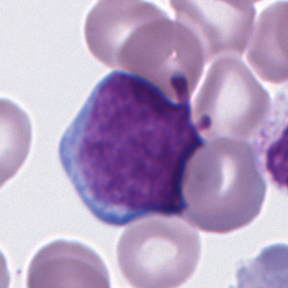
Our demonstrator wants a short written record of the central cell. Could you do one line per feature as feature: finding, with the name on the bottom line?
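Shape: angular, polygonal, not smooth and round
Chromatin: finely stippled, evenly spread, no dense dark clumps
Right side: nucleus almost to cell edge, hardly any cytoplasm
Upper-right edge: small purple knob-like projections
Cell: myeloblast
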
